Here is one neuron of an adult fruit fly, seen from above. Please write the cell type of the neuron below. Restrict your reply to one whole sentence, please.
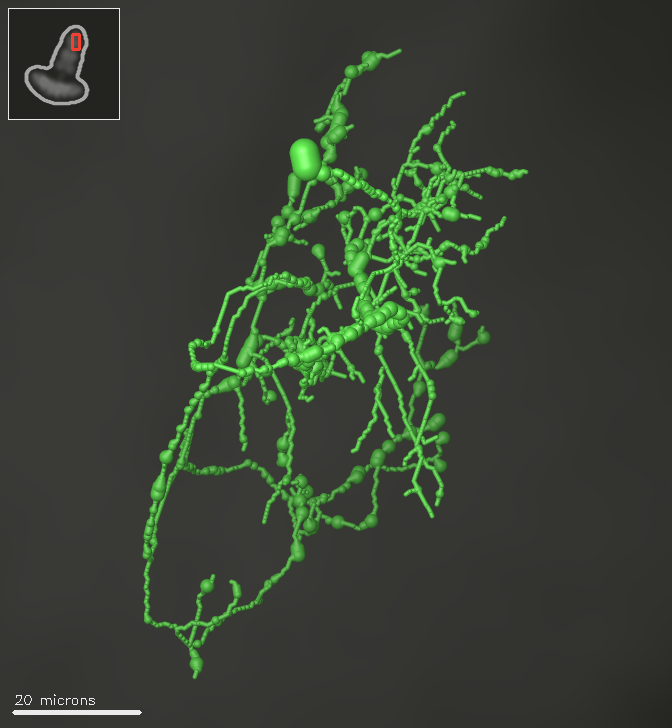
Regarding its cell type, the neuron is INXXX213.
